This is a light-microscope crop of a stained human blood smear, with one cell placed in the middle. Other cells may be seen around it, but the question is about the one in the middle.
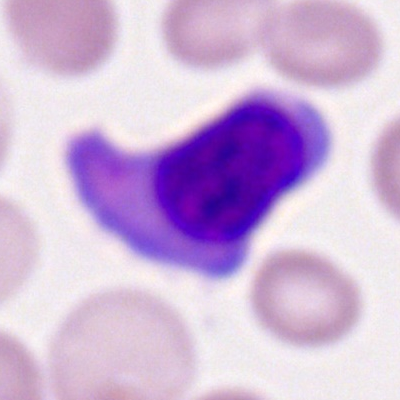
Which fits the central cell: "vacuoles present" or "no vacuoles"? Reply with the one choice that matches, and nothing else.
No vacuoles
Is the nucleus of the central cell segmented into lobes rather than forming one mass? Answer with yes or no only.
No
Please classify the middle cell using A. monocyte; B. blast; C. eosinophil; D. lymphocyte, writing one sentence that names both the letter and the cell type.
Option D stands as correct, the central cell being a lymphocyte.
